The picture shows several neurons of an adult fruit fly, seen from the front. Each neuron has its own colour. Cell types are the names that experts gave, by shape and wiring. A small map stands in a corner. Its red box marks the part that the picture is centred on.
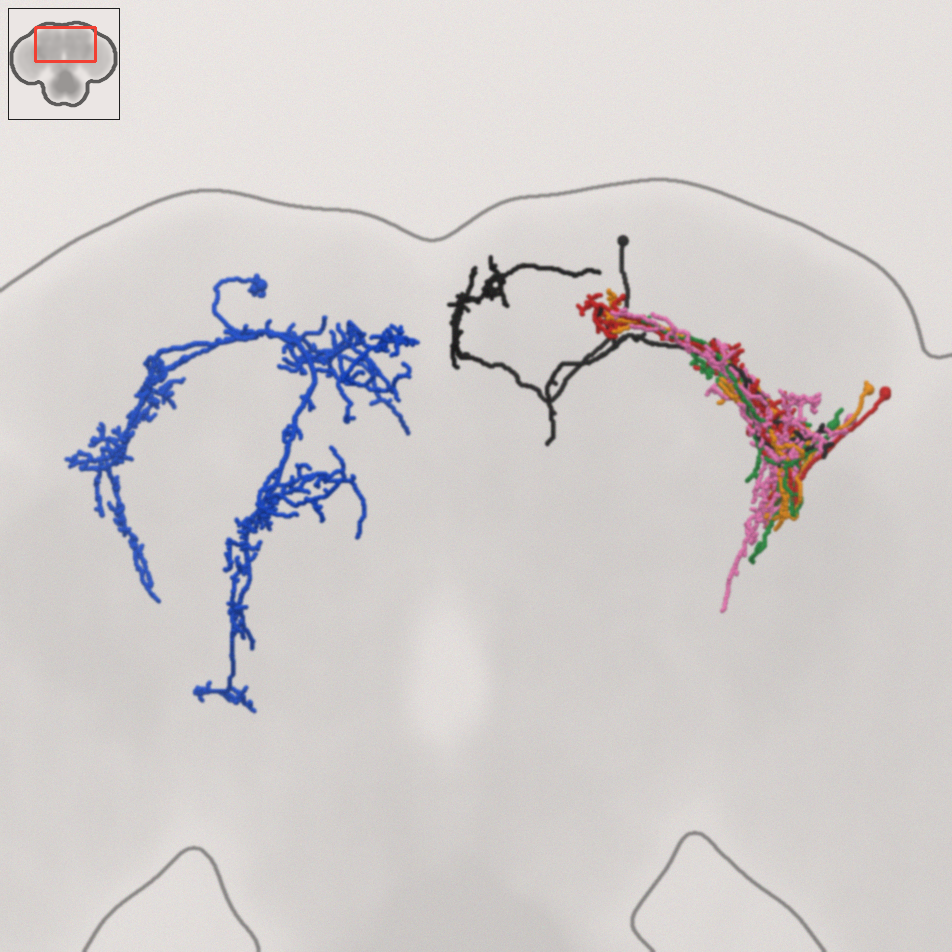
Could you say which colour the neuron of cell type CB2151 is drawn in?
red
